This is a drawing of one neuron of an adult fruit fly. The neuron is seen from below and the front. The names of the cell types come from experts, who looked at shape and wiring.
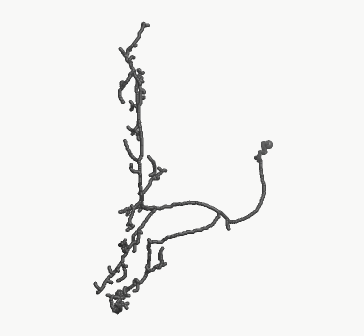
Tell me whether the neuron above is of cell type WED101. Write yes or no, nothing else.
no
